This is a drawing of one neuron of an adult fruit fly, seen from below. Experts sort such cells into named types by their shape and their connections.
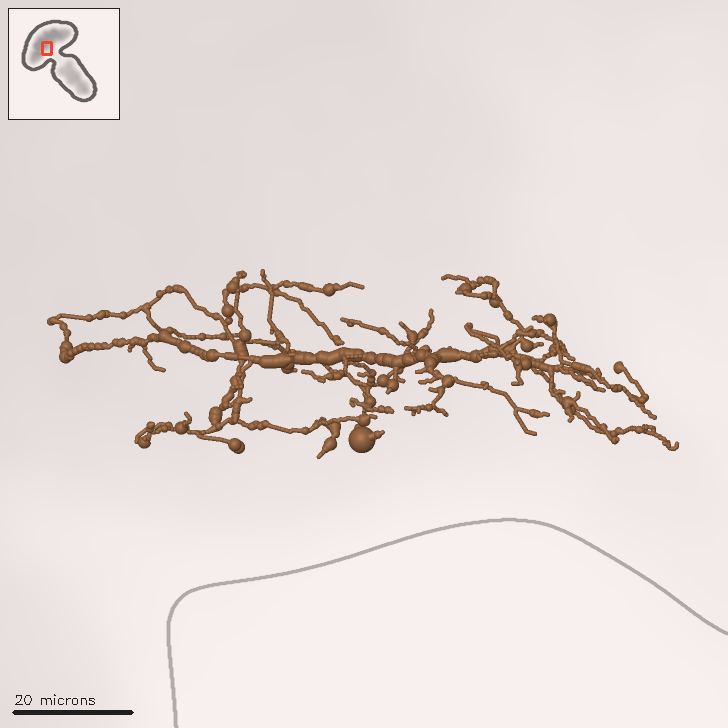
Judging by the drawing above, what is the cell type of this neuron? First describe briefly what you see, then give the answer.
It lies in the brain. From left to right in the picture it spans about 110 microns. Dozens of branch ends can be seen. Its broad class is central-brain intrinsic neuron. It is of cell type CB3953.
